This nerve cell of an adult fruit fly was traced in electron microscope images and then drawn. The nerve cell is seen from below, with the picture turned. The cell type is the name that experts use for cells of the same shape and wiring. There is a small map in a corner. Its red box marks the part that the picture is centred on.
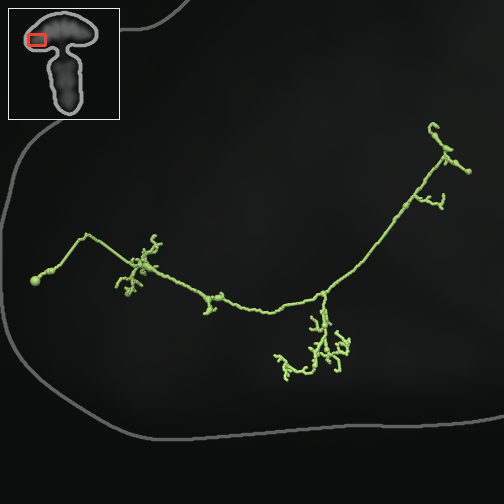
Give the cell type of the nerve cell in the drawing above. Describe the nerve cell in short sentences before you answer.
It is in the brain and does not reach the nerve cord. The cell body can be seen on the left of the picture. It is an optic-lobe intrinsic neuron. It is of cell type TmY4.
